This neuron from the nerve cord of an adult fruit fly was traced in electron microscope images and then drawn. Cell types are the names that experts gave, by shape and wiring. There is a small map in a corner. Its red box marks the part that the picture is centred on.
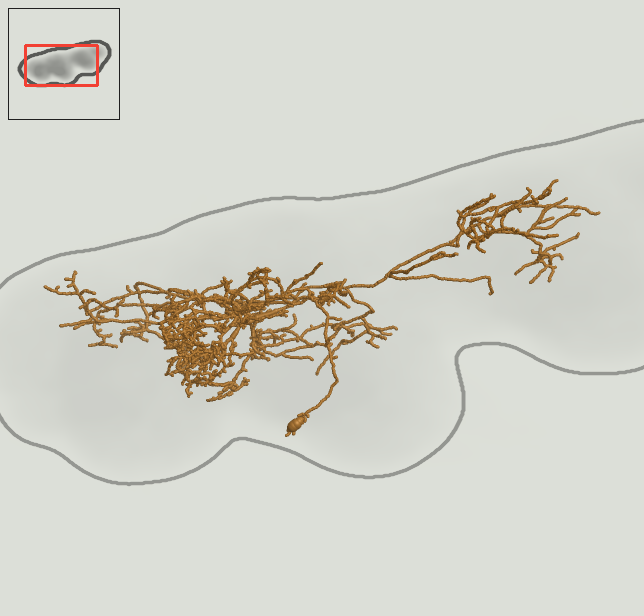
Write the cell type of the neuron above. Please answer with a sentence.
The cell type is IN06B012.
